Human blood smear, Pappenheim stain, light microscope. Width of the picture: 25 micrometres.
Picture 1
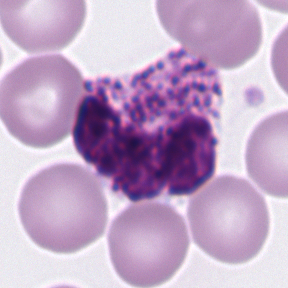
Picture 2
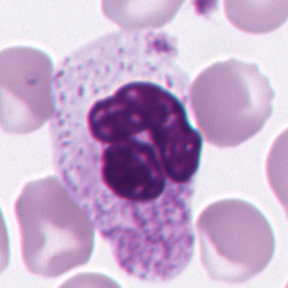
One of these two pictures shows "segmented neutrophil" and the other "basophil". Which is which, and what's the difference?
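Picture 1 shows a basophil; picture 2 shows a segmented neutrophil. The basophil, about 14 micrometres across, has cytoplasm holding coarse round granules stained dark blue-purple, most plentiful in the upper part of the cell above the nucleus.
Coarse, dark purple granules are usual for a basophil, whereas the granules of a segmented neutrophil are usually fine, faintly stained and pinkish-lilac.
The basophil's nucleus is divided into several connected lobes and lies across the lower part of the cell. In the segmented neutrophil, the granules leave the outline of the nucleus clearly visible.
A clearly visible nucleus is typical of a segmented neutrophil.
This second cell has an oval outline, longer from top to bottom than from side to side, and its chromatin is dark purple and coarsely clumped, with no nucleoli to be seen.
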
